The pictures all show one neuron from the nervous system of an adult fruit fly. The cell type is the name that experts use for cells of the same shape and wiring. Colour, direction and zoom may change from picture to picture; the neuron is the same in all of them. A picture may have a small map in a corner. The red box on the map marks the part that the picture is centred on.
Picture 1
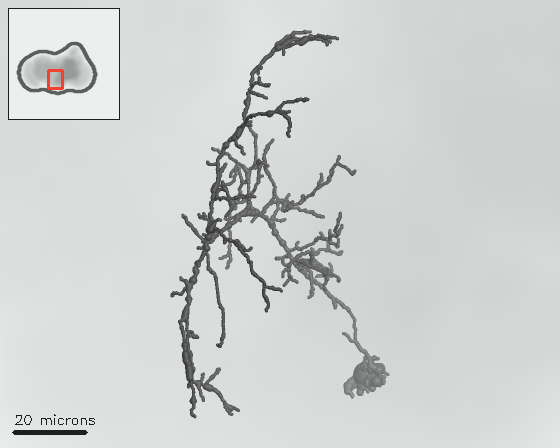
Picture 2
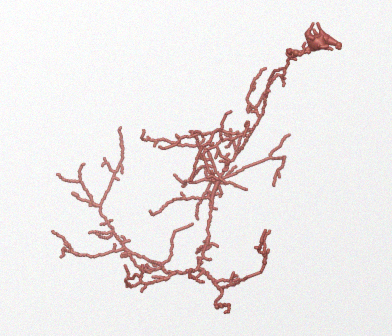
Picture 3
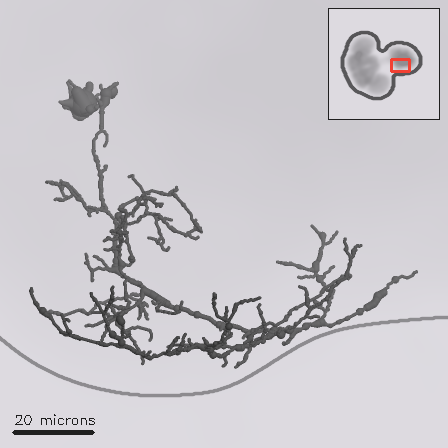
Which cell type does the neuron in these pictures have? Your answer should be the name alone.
Acc. tr flexor MN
